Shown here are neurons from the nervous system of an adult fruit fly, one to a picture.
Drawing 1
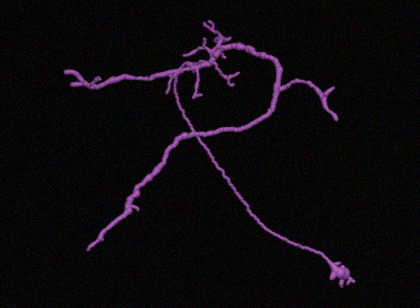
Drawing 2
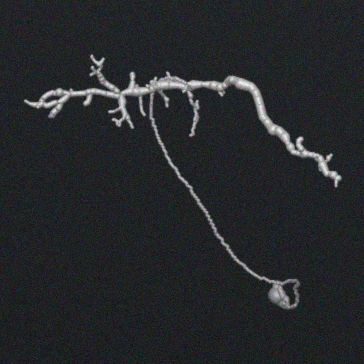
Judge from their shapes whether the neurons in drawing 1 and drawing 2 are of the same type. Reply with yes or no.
yes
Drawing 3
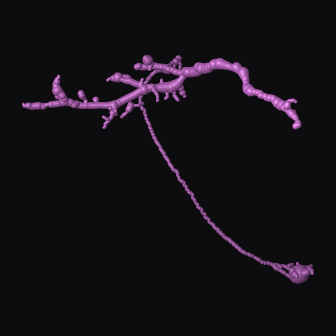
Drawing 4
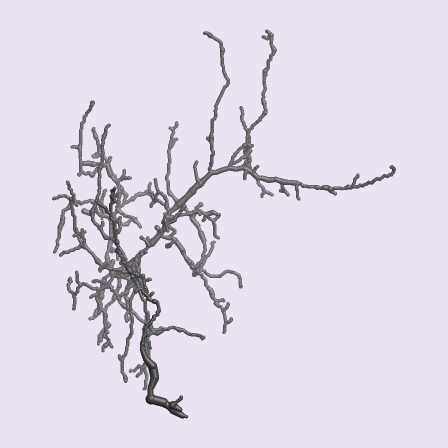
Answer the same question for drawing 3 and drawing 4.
no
